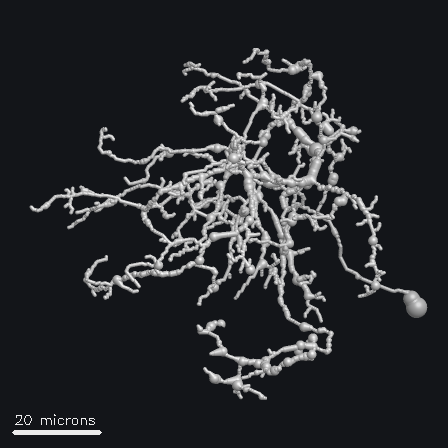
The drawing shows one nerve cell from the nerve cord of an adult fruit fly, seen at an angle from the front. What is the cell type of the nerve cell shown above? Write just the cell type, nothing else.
IN20A.22A024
